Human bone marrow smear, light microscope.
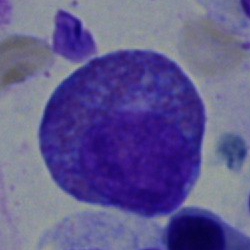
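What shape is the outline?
Roughly round, with a smooth edge; the picture is slightly blurred, so fine detail looks softened.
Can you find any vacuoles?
No, none are visible in the cell.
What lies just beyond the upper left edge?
A small purple fragment.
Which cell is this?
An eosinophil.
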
